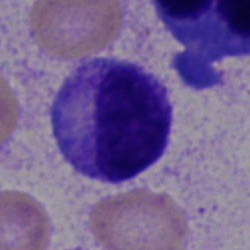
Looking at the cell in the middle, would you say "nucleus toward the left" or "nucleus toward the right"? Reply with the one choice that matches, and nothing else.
Nucleus toward the right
